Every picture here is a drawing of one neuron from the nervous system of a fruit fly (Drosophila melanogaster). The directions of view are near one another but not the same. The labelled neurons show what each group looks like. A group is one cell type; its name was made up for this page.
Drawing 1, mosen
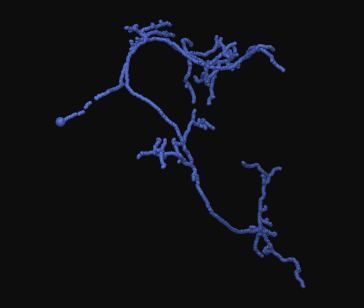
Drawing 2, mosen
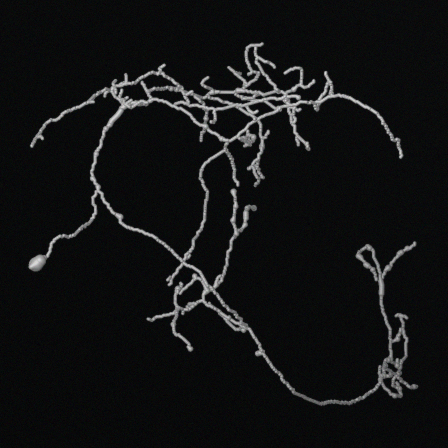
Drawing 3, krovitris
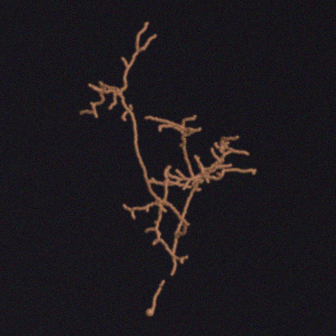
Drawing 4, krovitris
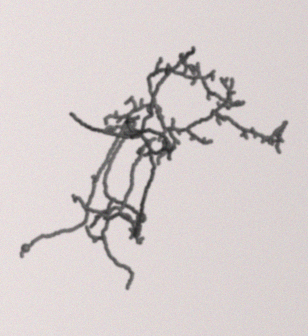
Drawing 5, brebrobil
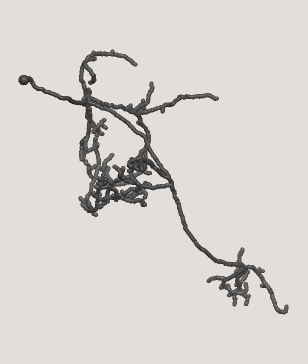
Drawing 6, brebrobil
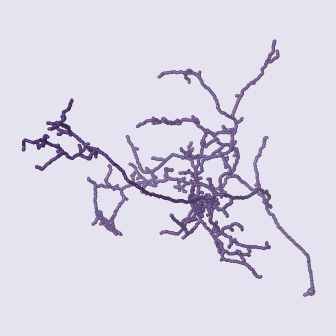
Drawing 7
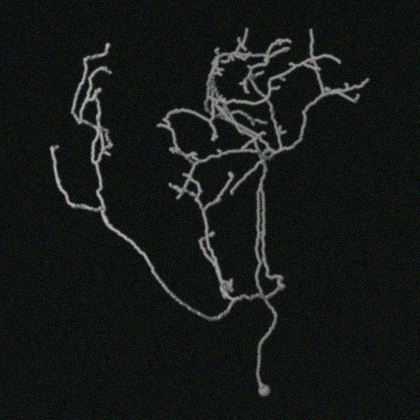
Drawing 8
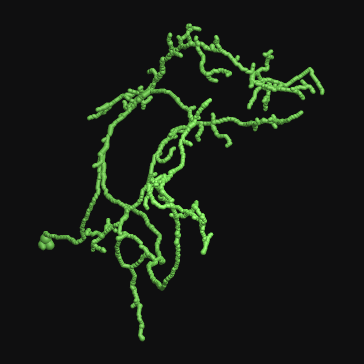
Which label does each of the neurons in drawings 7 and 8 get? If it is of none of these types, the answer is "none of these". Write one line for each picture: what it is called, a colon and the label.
7: mosen
8: none of these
